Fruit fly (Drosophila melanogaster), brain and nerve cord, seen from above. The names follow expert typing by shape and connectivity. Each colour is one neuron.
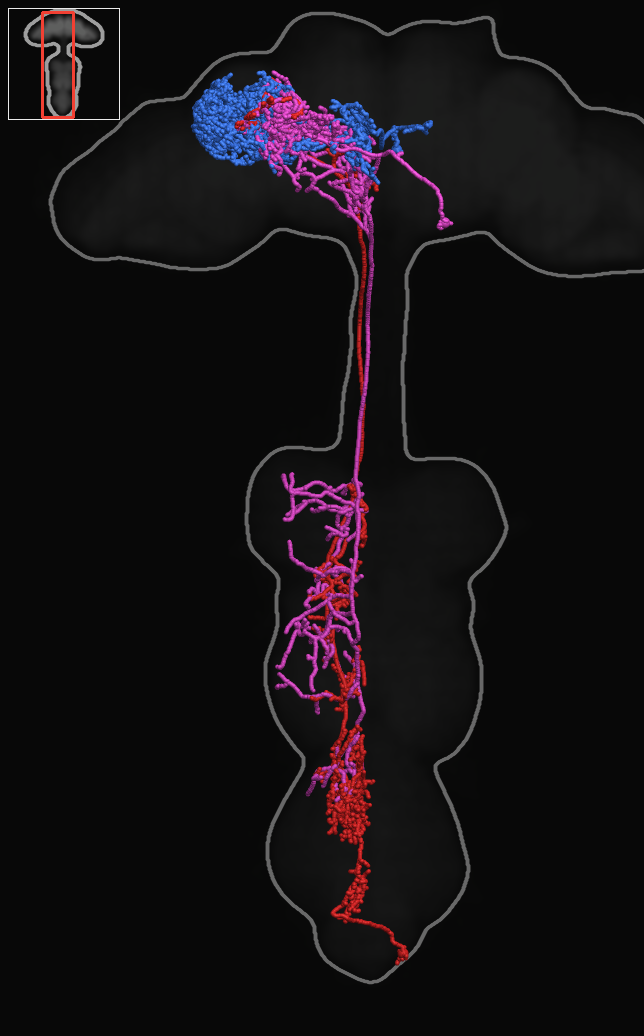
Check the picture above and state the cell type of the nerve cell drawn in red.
ANXXX050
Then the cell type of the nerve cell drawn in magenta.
DNp34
